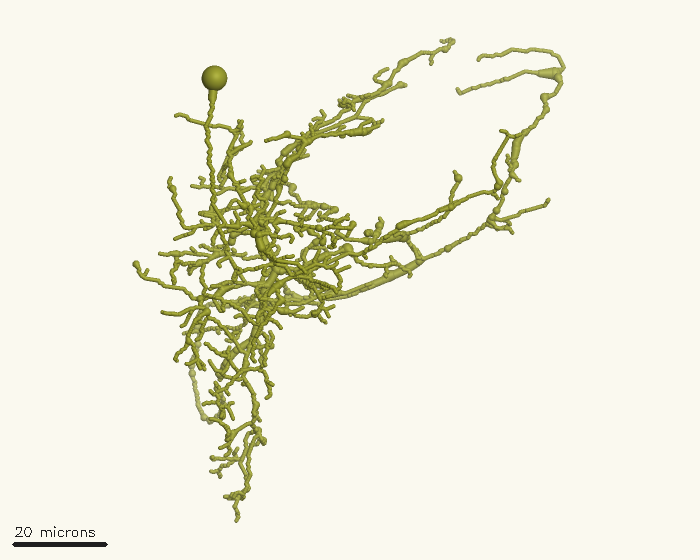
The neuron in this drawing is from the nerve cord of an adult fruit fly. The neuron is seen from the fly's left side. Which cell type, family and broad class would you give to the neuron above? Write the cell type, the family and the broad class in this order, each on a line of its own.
IN17A049
hemilineage 17A
nerve-cord intrinsic neuron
